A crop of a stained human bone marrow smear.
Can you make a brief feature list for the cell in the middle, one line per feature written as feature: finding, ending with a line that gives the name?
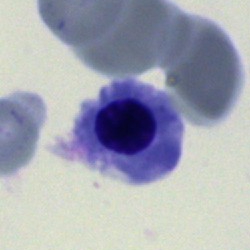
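Outline: irregular and ragged, not a smooth circle
Nucleus: near the middle, cytoplasm on all sides
Cytoplasm: a broad rim around the nucleus
Extension: frayed, pinkish-purple, trailing off at lower left
Name: erythroblast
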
